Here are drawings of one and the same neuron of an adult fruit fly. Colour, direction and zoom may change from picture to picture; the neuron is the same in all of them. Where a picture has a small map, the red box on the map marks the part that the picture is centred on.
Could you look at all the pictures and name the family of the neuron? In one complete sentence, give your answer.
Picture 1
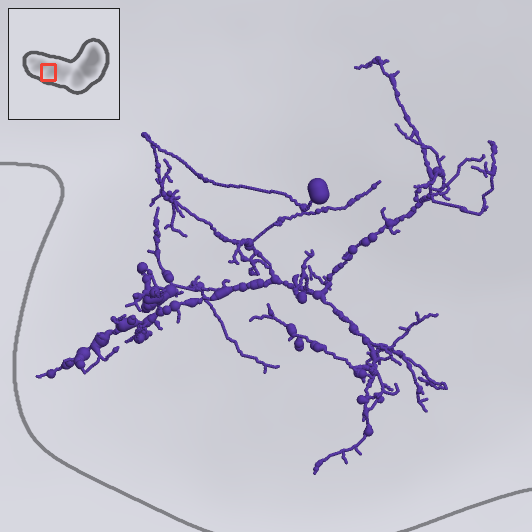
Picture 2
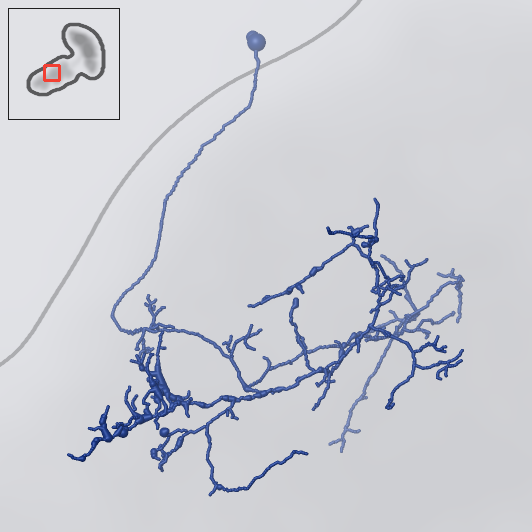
This neuron is given the family hemilineage 19A.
